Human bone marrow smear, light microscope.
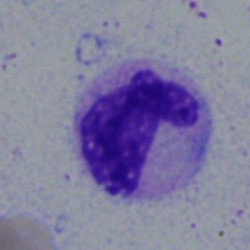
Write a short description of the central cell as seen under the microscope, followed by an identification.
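Smooth, round outline here. The nucleus is irregular, with a bent lobe reaching toward the upper right, and the cytoplasm is a pale greyish-lilac without distinct granules. It's a band neutrophil.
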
